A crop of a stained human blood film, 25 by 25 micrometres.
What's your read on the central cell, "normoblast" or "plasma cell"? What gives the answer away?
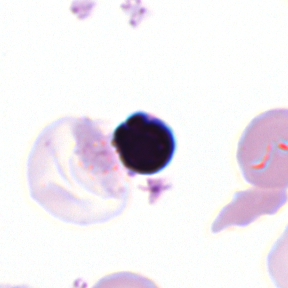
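Normoblast. Outline round. Nucleus fills almost the whole cell, with very dark, nearly black-purple chromatin, dense throughout. Cytoplasm at most a very thin rim around the nucleus.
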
